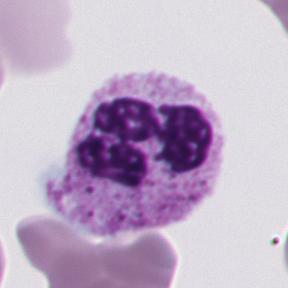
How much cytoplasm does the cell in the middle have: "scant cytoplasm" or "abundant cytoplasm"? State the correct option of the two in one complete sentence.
The cell's cytoplasm around its nucleus is ample.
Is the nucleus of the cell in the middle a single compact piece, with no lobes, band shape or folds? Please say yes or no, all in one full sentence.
No, in this cell the nucleus is split into separate segments.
